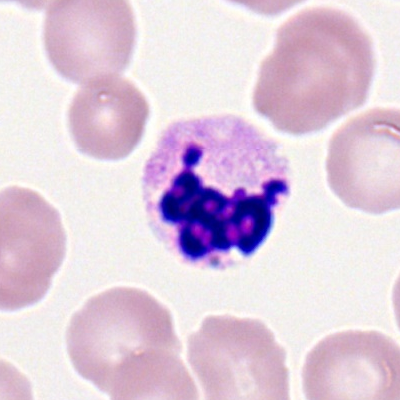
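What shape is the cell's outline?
Round, with a smooth edge.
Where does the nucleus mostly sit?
Mainly in the lower half of the cell.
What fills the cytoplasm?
Fine, small lilac granules.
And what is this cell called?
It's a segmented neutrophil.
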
